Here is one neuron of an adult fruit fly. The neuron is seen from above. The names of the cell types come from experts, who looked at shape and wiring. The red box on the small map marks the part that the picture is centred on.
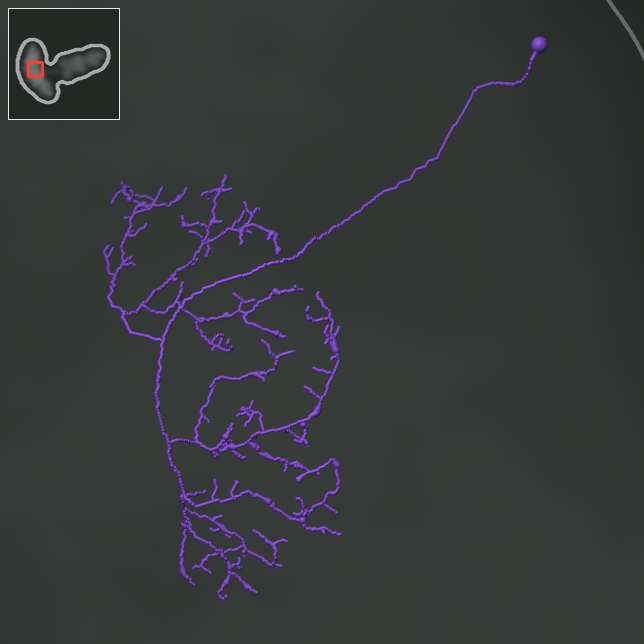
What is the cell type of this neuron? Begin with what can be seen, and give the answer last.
It is in the brain and does not reach the nerve cord. The cell body is at the upper right of the picture. Dozens of branch ends can be seen. This is a central-brain intrinsic neuron. Its cell type is FB5S.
